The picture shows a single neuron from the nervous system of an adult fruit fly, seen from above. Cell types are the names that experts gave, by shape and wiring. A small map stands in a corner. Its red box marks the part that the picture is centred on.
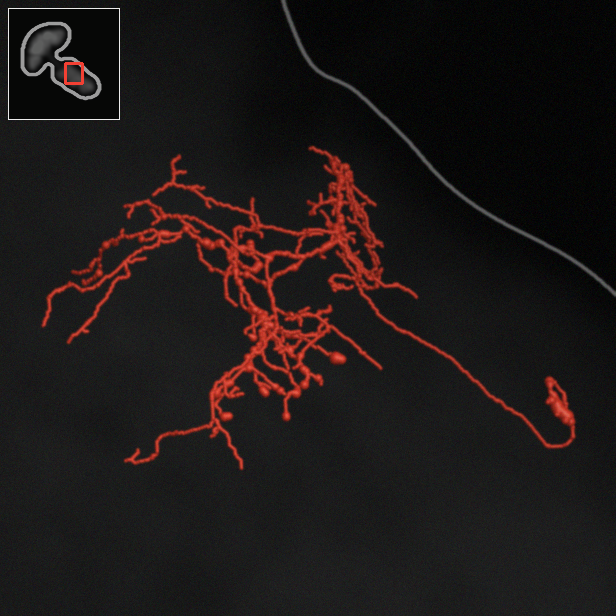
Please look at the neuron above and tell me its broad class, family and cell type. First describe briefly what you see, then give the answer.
It is in the nerve cord and does not reach the brain. The picture shows dozens of branch ends. This is a nerve-cord intrinsic neuron. The family is hemilineage 11B. The cell type is IN11B015.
